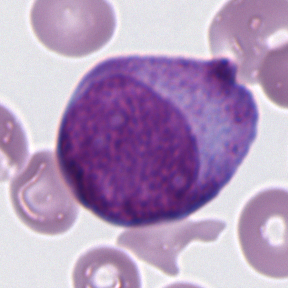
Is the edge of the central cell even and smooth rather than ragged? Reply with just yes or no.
No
